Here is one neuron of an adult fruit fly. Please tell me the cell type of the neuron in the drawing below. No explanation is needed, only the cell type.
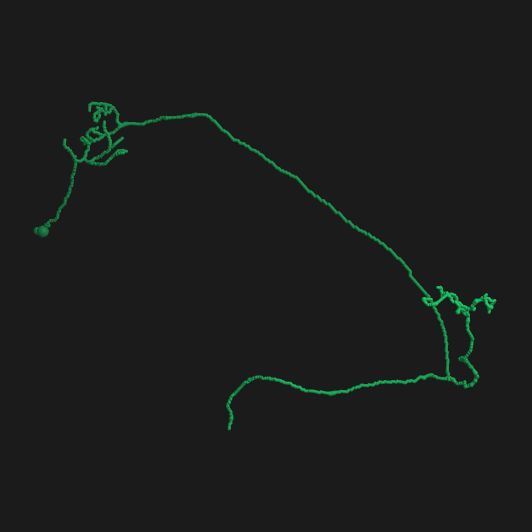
KCa'b'-ap2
